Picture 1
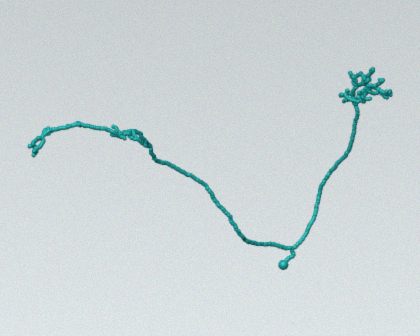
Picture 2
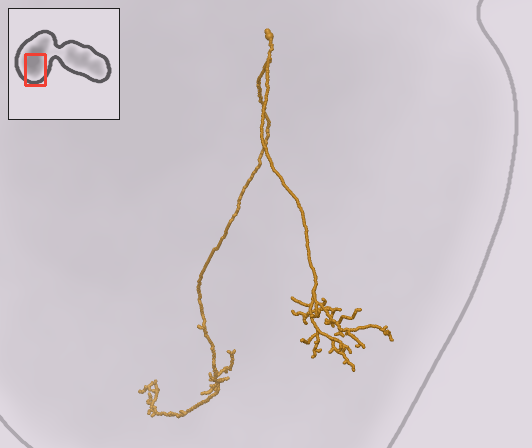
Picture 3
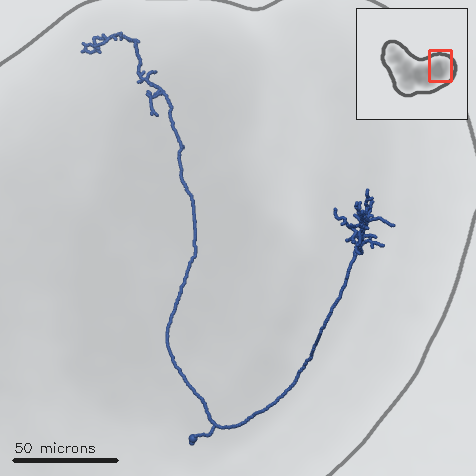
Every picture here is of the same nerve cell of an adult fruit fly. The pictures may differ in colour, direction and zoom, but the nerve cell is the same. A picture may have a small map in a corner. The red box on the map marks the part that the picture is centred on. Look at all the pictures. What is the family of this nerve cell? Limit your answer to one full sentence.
The nerve cell counts as part of family MeVP.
